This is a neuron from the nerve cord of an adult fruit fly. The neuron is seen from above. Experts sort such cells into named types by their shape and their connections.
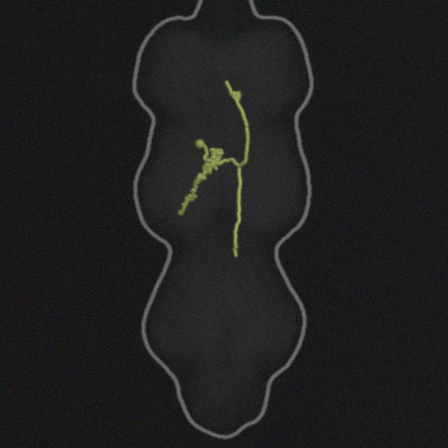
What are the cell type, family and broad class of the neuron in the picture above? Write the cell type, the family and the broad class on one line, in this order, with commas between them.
IN10B028, hemilineage 10B, nerve-cord intrinsic neuron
